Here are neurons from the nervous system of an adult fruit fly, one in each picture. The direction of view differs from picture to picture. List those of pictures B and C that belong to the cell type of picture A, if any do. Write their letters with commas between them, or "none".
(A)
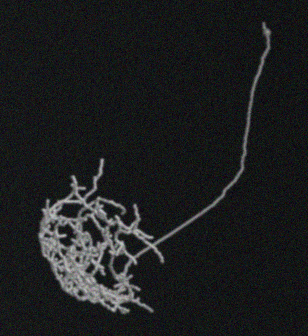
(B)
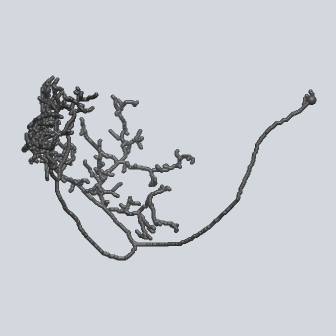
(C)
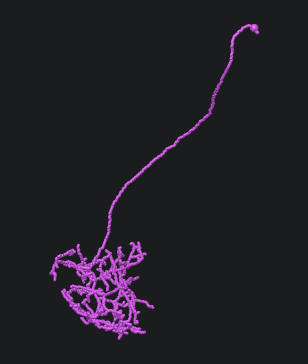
C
